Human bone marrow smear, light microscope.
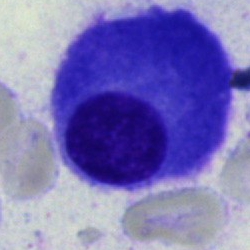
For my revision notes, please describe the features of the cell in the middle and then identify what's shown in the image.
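Looking here, the cytoplasm is plentiful, covering more area than the nucleus. Against the nucleus, on its upper-right side, there's a paler patch of cytoplasm. I can't make out distinct granules. Pale cells without nuclei sit to its left and below. This is a plasma cell.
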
